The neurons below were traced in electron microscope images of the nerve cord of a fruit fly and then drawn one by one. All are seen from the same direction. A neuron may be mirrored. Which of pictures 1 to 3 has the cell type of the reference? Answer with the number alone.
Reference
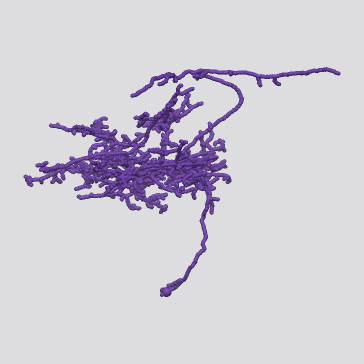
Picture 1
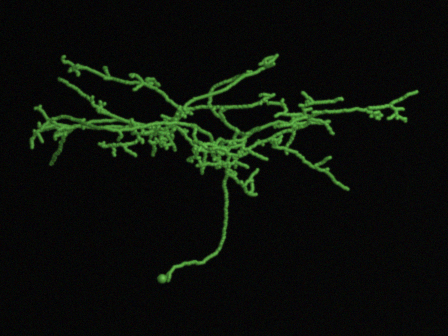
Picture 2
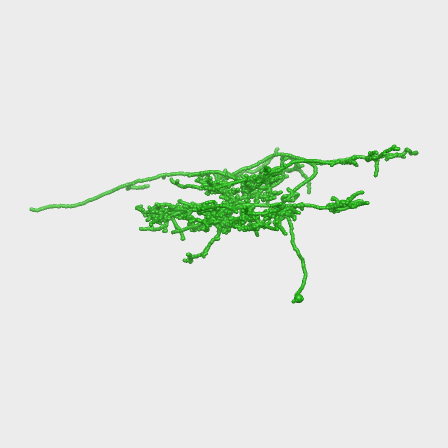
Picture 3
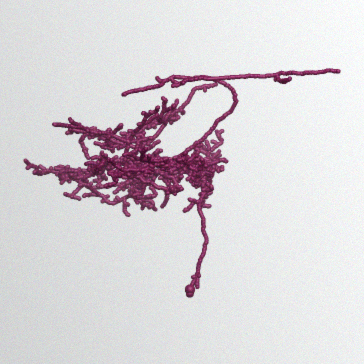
3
